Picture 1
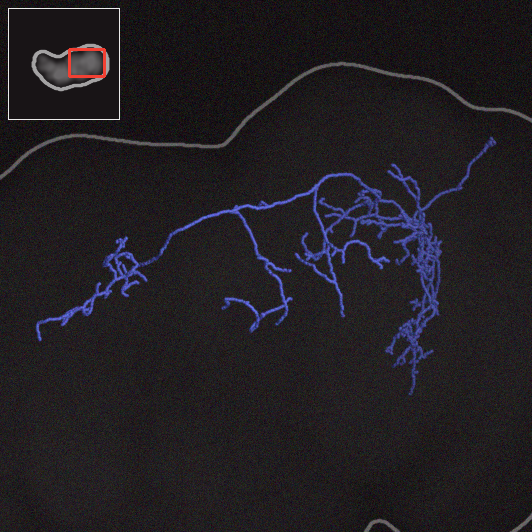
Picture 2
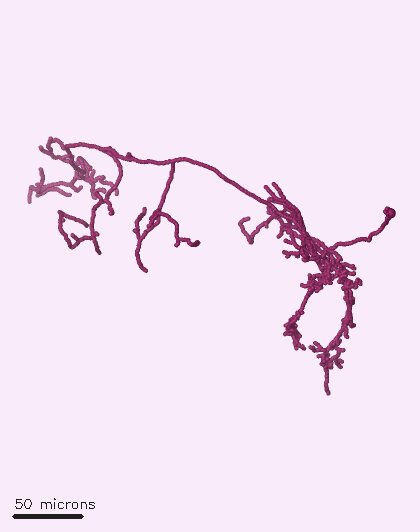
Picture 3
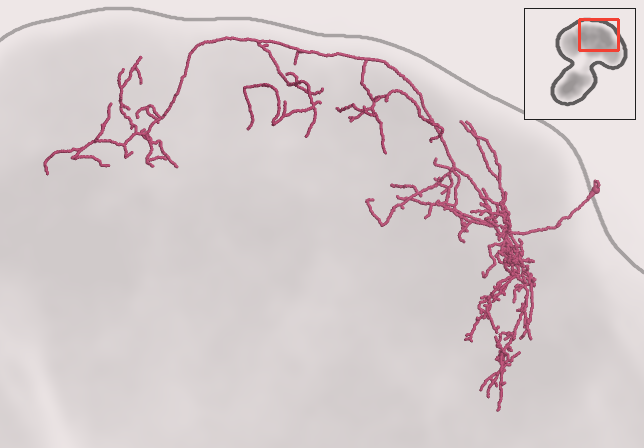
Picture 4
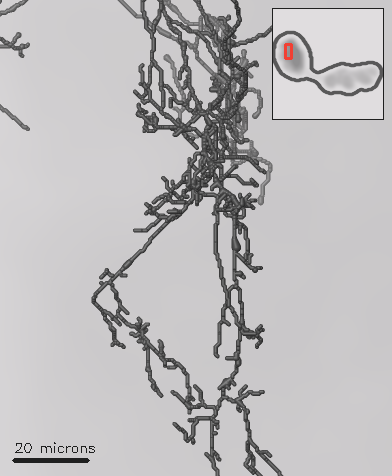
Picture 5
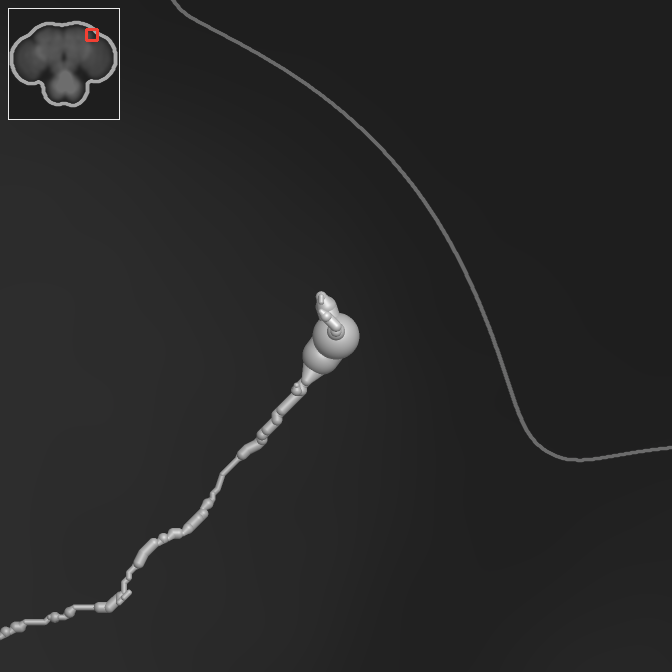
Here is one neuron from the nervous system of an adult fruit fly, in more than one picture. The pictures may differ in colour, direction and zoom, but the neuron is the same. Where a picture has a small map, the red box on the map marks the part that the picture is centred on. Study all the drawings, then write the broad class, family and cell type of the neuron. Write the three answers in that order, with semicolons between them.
central-brain intrinsic neuron; hemilineage SLPal2; AVLP742m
